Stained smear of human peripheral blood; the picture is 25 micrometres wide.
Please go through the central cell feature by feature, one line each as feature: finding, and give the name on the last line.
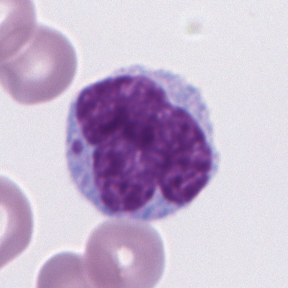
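Chromatin: deep purple, lacy with paler streaks
Nucleoli: none distinct
Cytoplasm: one small dark purple dot, left of the nucleus
Outline: roughly round
Verdict: a monocyte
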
